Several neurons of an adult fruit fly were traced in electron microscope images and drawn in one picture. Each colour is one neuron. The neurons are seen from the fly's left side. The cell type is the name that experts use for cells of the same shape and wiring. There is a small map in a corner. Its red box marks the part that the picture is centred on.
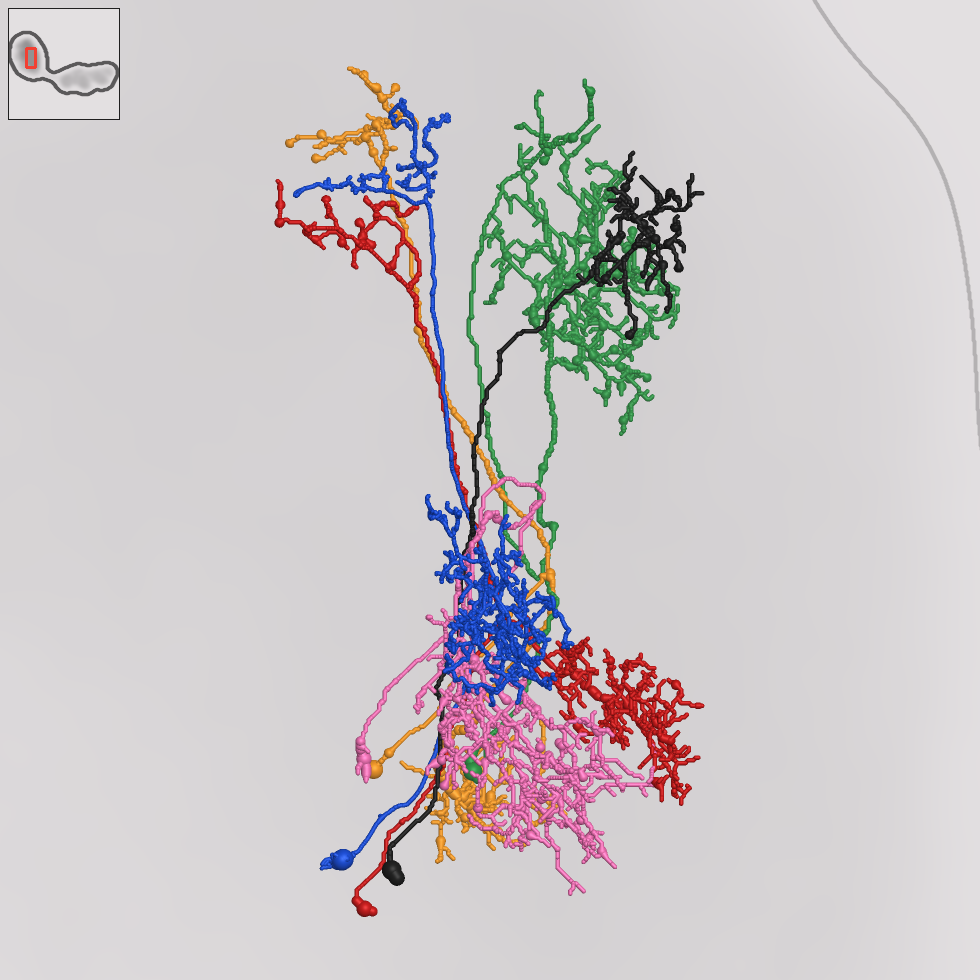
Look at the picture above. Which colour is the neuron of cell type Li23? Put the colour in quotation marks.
"pink"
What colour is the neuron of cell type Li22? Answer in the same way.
"black"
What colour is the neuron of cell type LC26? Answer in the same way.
"blue"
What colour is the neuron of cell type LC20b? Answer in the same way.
"green"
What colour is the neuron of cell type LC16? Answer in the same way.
"orange"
